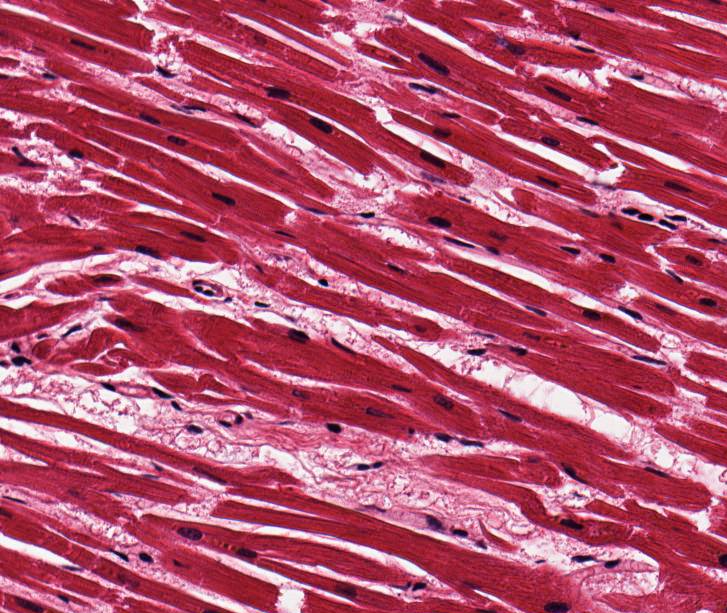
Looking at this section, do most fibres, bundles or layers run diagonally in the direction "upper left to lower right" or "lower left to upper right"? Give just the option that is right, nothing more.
Upper left to lower right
